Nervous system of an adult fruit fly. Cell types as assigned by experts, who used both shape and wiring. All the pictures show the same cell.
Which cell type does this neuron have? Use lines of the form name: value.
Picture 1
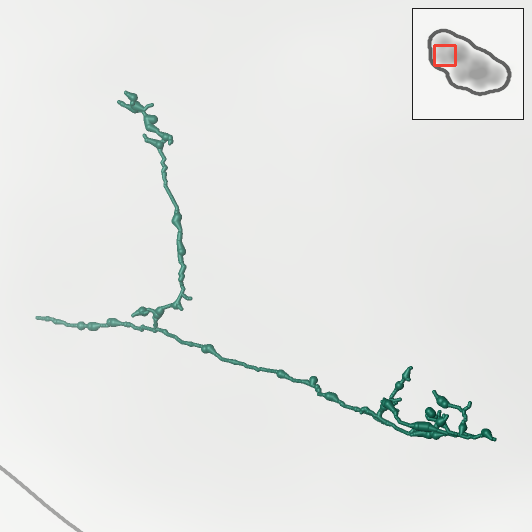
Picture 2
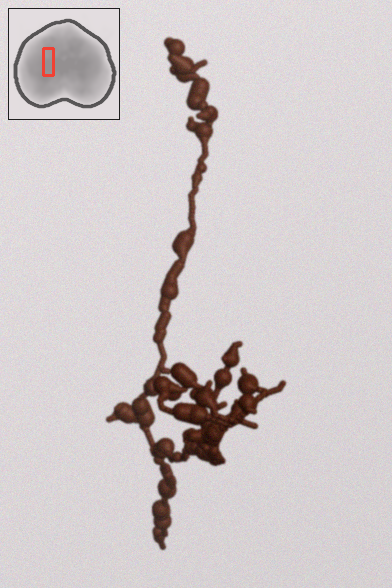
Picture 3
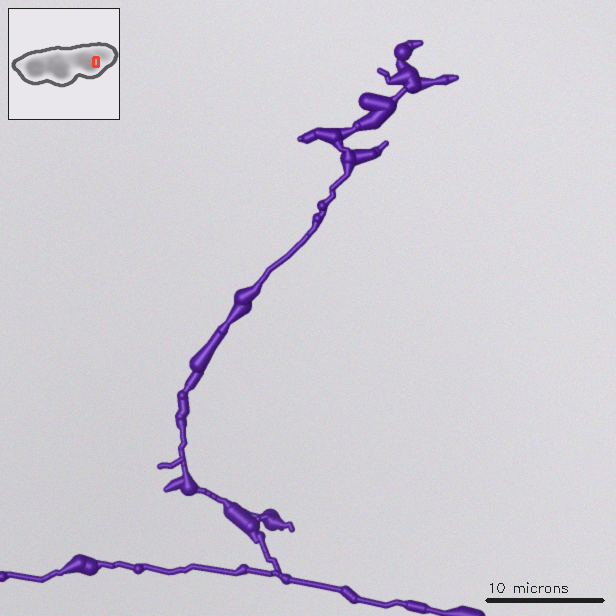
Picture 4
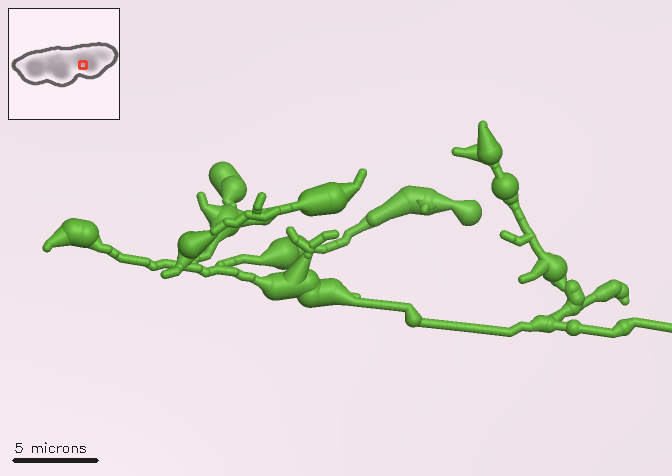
cell type: SNpp44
